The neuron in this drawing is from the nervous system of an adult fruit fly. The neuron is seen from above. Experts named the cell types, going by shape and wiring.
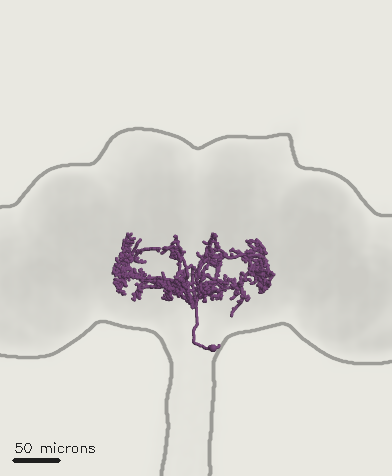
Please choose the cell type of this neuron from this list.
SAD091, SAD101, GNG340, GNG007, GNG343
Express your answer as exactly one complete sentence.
In terms of cell type, the neuron is GNG007.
